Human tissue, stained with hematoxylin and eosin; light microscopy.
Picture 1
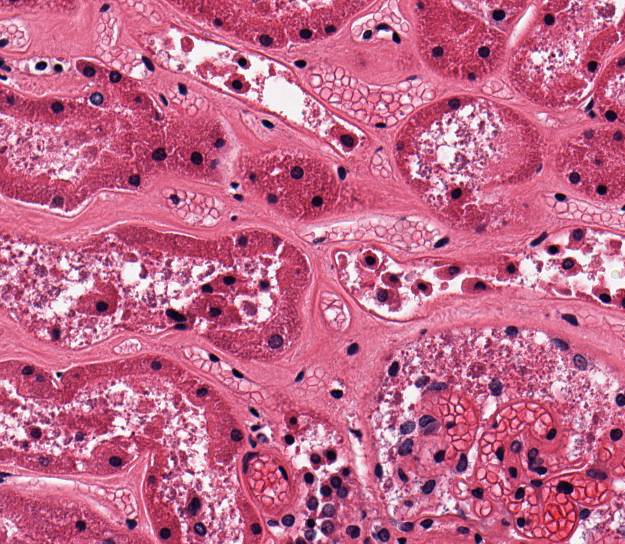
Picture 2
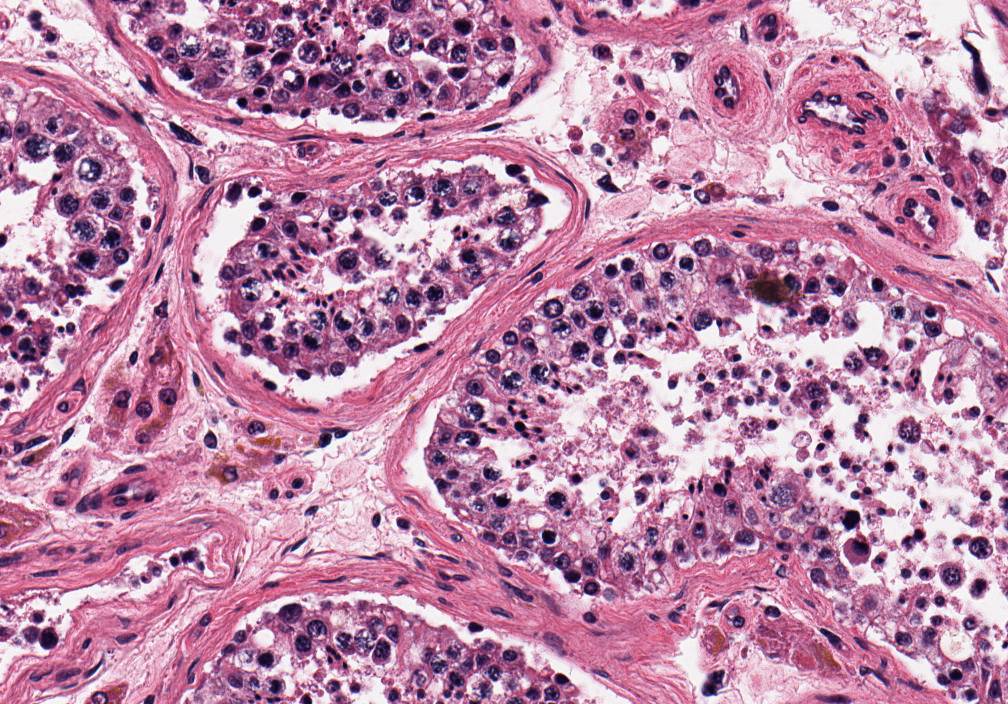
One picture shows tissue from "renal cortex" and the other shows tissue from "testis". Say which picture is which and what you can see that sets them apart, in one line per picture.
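Picture 1 – renal cortex. The tubules are lined by a single layer of cuboidal cells with abundant granular eosinophilic cytoplasm.
Picture 2 – testis. The tubules are lined by several layers of rounded cells rather than by a single layer.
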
